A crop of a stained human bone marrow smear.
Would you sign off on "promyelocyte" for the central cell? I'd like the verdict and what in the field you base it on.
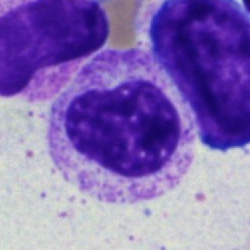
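Round in outline with a smooth edge, the cell has a moderate rim of cytoplasm on all sides of the nucleus, with no clear vacuoles. No distinct nucleolus is visible in the nucleus. Dark-staining nuclei of neighbouring cells lie at its upper left and upper right.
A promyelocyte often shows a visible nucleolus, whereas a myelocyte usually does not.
The absence of a distinct nucleolus therefore supports myelocyte and tells against promyelocyte. The cell is a myelocyte, not a promyelocyte.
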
